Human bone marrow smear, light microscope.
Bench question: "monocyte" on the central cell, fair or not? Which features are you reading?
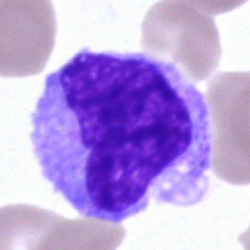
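Two features decide: an irregular nucleus indented on its left side, and small clear vacuoles in the cytoplasm at the lower right.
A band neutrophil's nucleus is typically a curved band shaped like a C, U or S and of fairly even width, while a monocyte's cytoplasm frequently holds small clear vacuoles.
Monocyte fits; band neutrophil does not.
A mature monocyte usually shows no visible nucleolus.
No distinct nucleolus is seen in this nucleus either. Also seen: dark purple, patchy chromatin with small paler spots, and a moderate rim of pale blue-violet cytoplasm, widest on the left.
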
